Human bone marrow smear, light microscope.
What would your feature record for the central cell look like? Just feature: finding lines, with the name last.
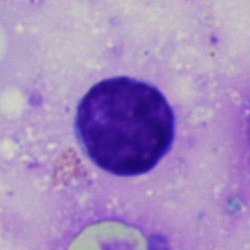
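Chromatin: dense, staining dark purple
Cytoplasm: scant, at most a thin rim beside the nucleus
Nucleoli: no distinct ones visible
Shape: round, smooth outline
Cell type: lymphocyte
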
